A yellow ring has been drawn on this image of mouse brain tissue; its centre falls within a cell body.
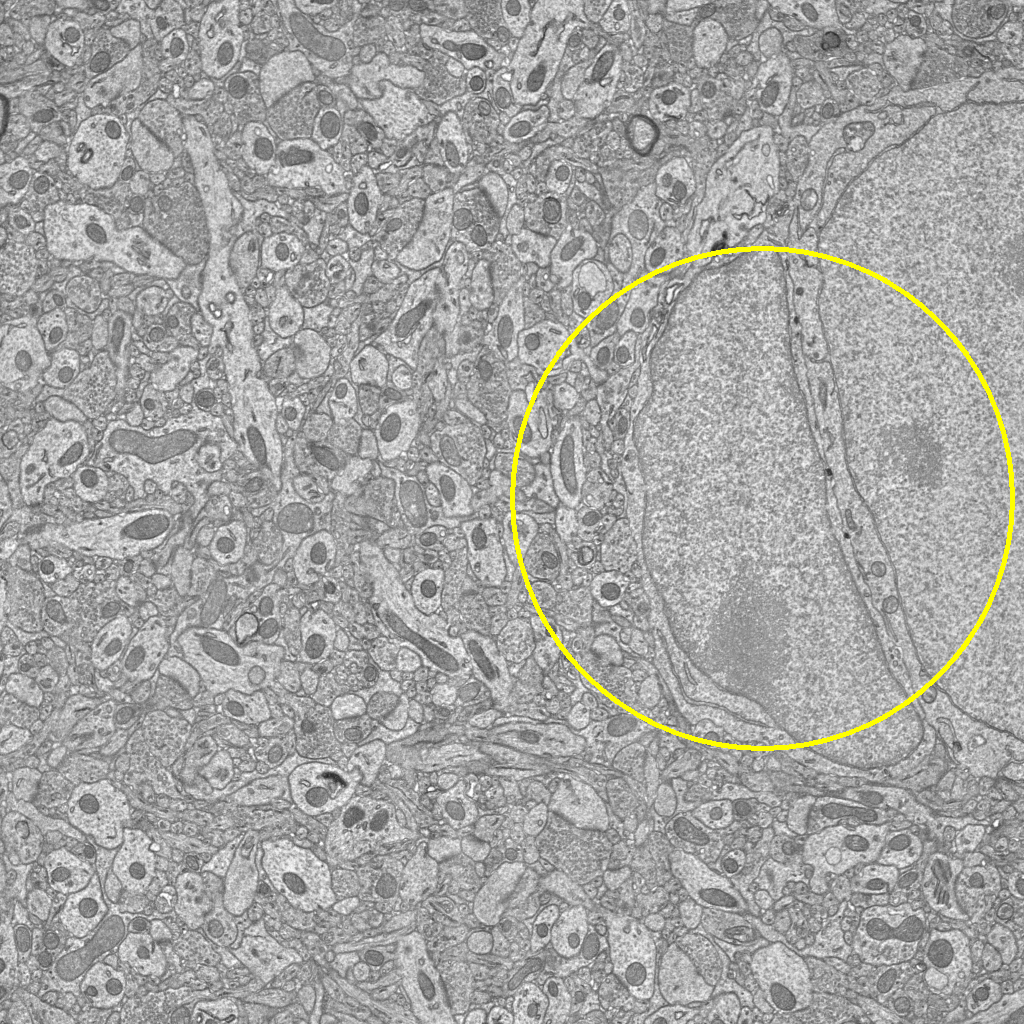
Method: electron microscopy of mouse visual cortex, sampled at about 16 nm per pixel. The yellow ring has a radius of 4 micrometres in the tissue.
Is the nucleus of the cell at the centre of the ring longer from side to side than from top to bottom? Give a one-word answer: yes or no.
No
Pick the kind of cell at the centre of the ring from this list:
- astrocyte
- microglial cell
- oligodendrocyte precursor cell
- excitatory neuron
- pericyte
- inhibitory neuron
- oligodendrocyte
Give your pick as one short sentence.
The centre of the ring holds an oligodendrocyte precursor cell.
